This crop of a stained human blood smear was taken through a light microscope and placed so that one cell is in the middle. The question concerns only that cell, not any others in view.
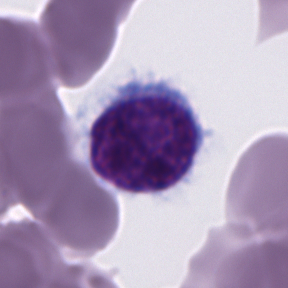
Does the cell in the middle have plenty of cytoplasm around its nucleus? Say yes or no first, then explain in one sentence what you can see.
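No. The cytoplasm is a scant pale blue rim, widest along the top of the cell.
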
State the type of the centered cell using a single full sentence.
On this slide crop, the central cell is a hairy cell.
